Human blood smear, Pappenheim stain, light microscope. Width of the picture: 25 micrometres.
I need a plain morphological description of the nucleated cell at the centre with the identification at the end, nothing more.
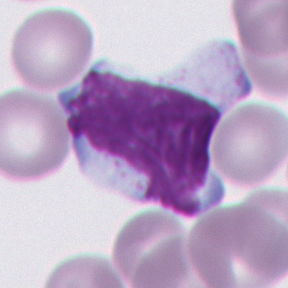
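The cell outline is irregular and angular, with several pointed corners. A broad, irregular nucleus fills most of the cell, and no nucleoli are visible within it. A few fine reddish-purple granules are scattered in the cytoplasm. The cell is a large granular lymphocyte.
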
